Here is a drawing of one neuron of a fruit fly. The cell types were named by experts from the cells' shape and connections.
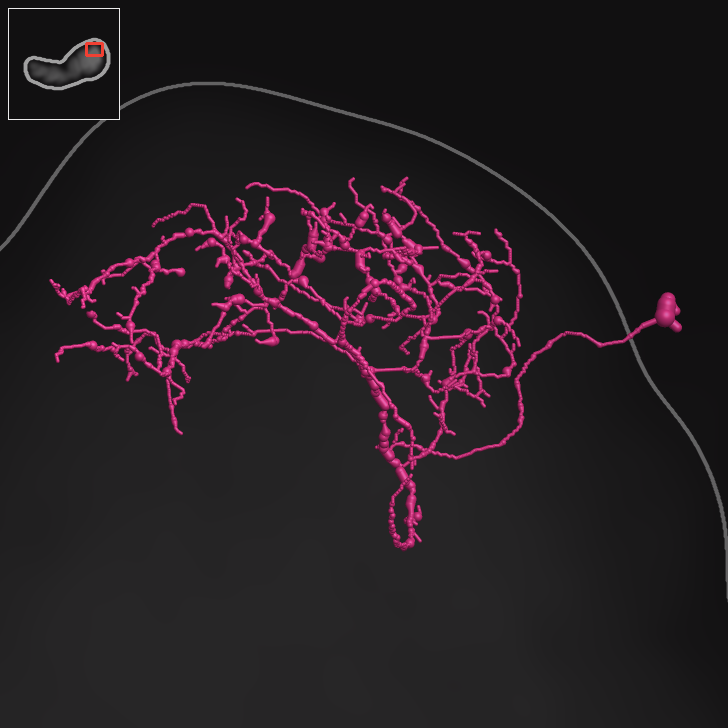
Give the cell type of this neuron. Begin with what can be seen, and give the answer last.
The cell body can be seen on the right of the picture. Dozens of branch ends can be seen. It is a central-brain intrinsic neuron. The cell type is SLP012.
